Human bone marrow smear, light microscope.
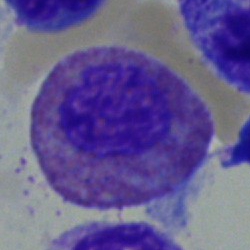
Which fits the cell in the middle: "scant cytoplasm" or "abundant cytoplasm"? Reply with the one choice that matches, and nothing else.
Abundant cytoplasm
